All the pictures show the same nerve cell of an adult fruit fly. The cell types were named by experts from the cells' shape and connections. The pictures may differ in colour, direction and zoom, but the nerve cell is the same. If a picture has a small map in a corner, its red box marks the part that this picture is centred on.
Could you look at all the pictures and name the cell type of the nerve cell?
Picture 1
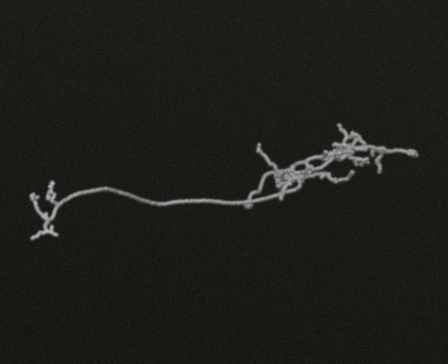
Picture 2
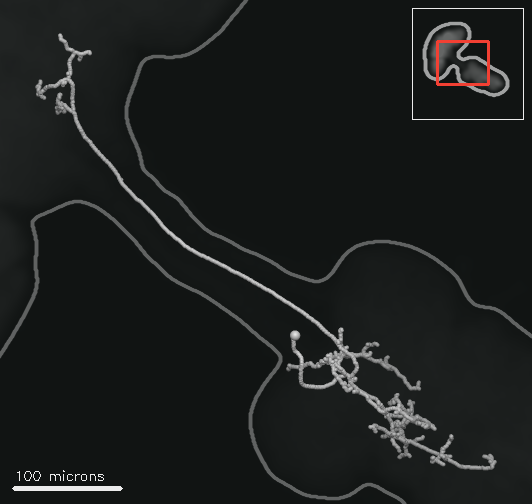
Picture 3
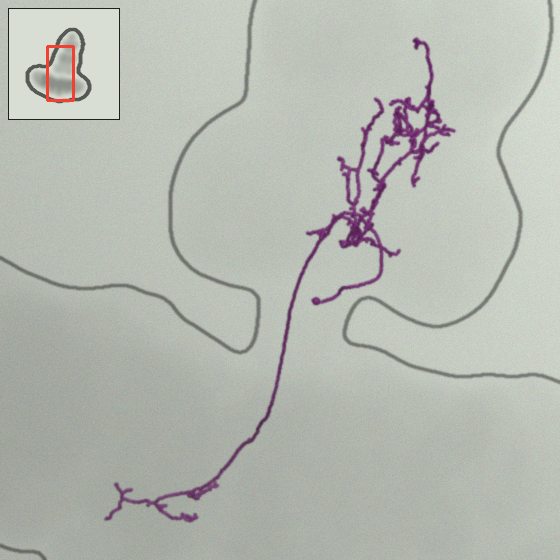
AN08B099_h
